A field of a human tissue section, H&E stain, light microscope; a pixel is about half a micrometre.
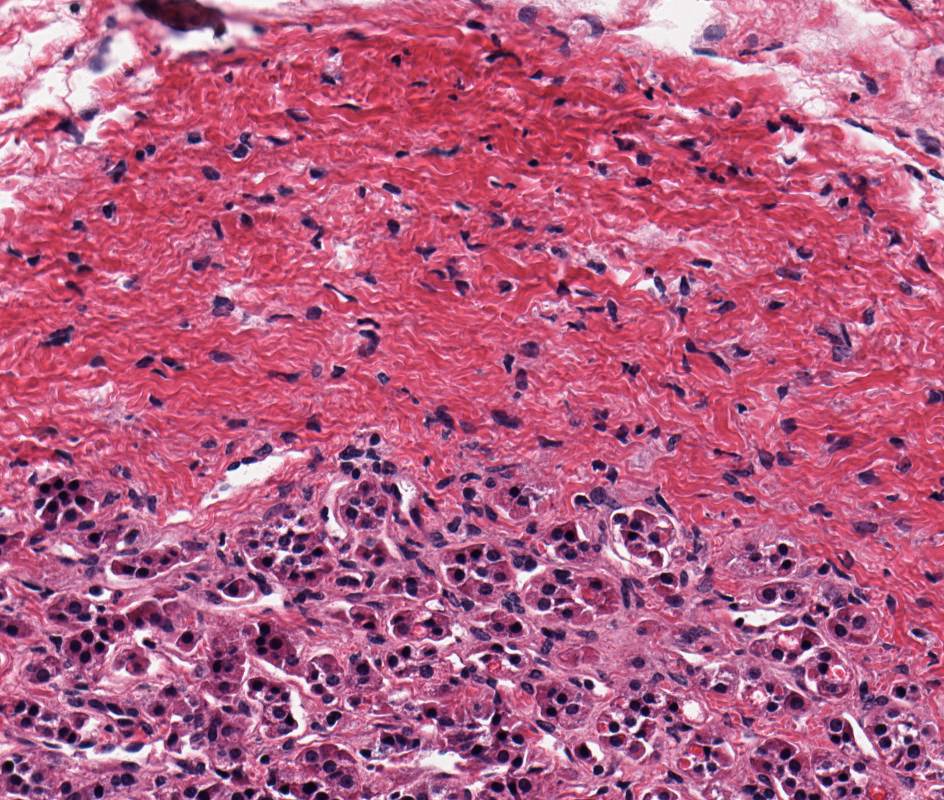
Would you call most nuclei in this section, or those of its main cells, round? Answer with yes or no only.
Yes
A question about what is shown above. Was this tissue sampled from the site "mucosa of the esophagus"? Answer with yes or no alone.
no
